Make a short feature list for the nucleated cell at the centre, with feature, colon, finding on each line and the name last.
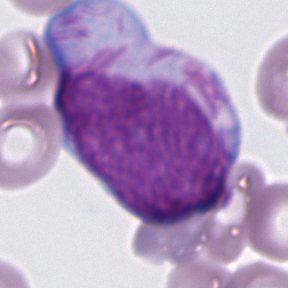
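Outline: irregular, with a rounded pale bulge of cytoplasm at the upper left
Chromatin: fine and evenly spread, without coarse dark clumps
Cytoplasm: pale grey-blue, lying mostly above the nucleus
Streaks: faint, pinkish, thin and linear, in the pale cytoplasm at the top of the cell
Cell: atypical promyelocyte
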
